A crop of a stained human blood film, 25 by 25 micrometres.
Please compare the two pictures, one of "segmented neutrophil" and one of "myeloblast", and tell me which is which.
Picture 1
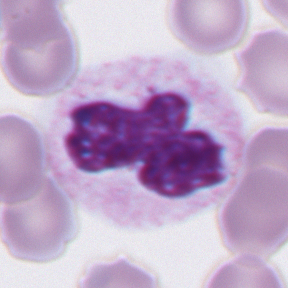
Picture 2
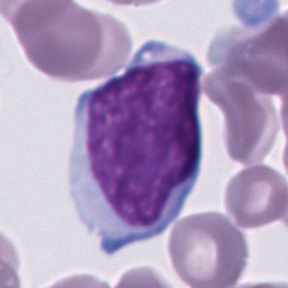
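The segmented neutrophil is in picture 1, the myeloblast in picture 2. Item one, the outline: round and smooth in picture 1, irregular and angular rather than round in picture 2. Item two, the nucleus: picture 1's forms two broad lobes side by side along a horizontal axis, with dense, coarsely clumped chromatin and small pale gaps between the clumps.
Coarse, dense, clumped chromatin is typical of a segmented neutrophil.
Item three: no nucleoli are visible in picture 1, nor distinctly in picture 2. Item four: fine pinkish-violet granules are scattered evenly through picture 1's cytoplasm; picture 2 has none.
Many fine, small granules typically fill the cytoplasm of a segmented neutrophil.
Item five: picture 2's cytoplasm is pale blue, deeper along the cell edge than near the nucleus, and picture 1's holds no vacuoles. Item six: the picture 2 cell is about 19 by 12 micrometres, its nucleus about 15 by 11 micrometres, filling about 70% of the area.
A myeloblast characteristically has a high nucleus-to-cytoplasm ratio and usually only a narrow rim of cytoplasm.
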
